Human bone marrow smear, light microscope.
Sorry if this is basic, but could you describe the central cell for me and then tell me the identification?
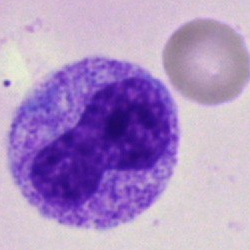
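Starting with the outline: round and smooth. Moving to the nucleus: elongated and pinched in near its middle, with its long axis running from lower left to upper right. Checking the cytoplasm: no vacuoles visible. Name: metamyelocyte.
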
